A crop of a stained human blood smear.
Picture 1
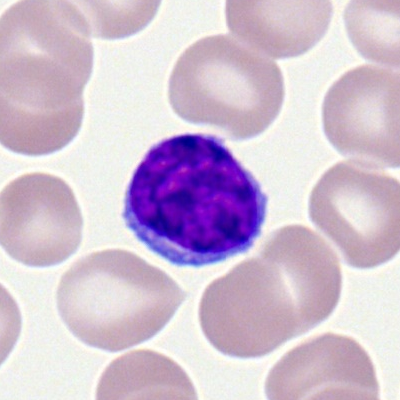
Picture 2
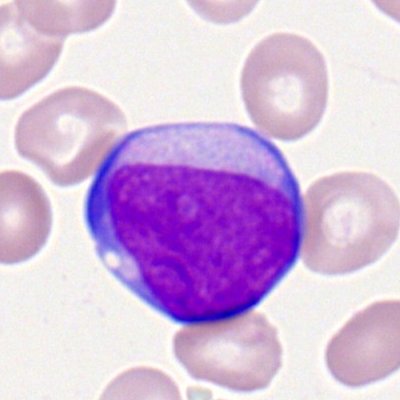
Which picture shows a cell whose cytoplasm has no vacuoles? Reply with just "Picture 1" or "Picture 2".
Picture 1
